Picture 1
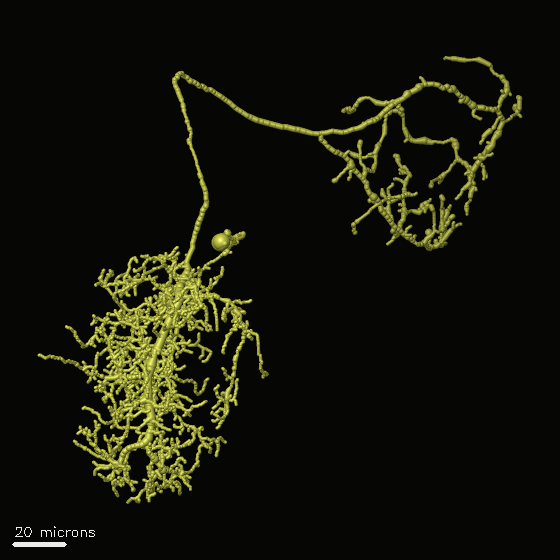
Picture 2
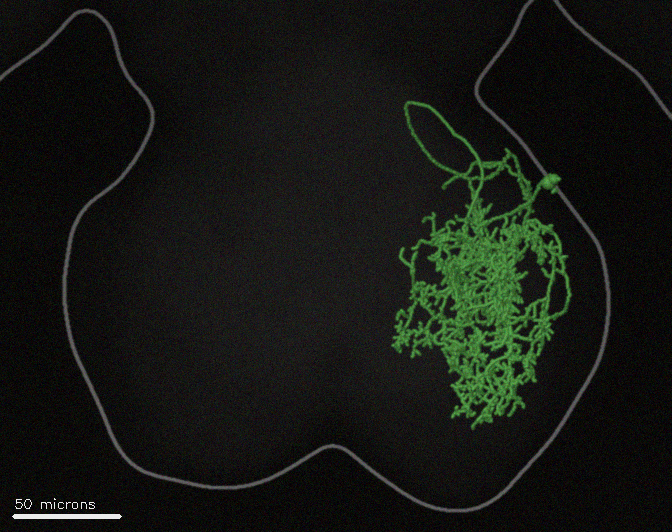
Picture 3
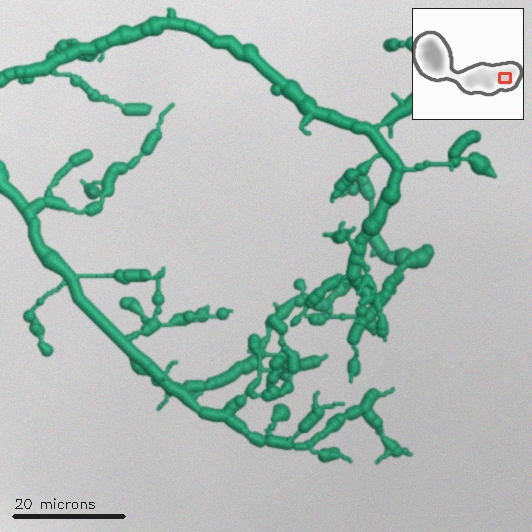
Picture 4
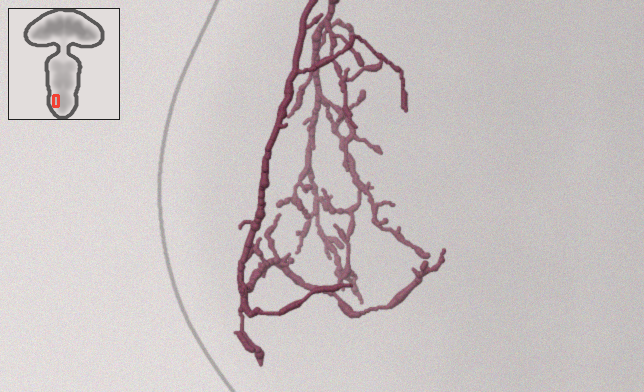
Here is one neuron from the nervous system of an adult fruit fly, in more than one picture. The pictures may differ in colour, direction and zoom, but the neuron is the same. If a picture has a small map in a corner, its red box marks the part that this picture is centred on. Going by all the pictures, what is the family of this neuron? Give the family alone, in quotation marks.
"hemilineage 19A"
